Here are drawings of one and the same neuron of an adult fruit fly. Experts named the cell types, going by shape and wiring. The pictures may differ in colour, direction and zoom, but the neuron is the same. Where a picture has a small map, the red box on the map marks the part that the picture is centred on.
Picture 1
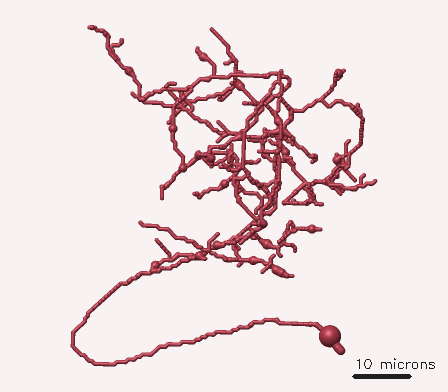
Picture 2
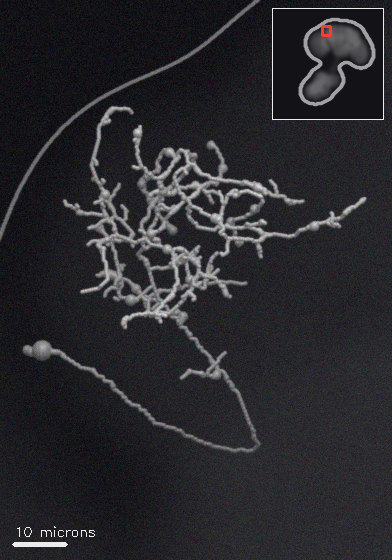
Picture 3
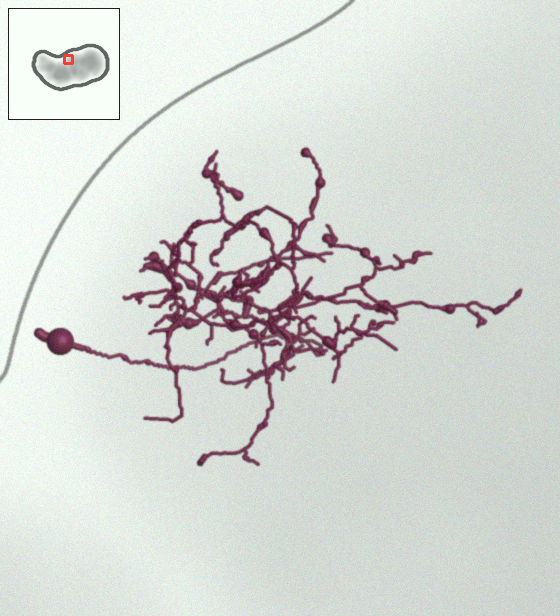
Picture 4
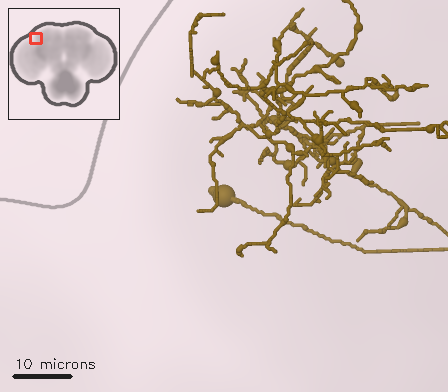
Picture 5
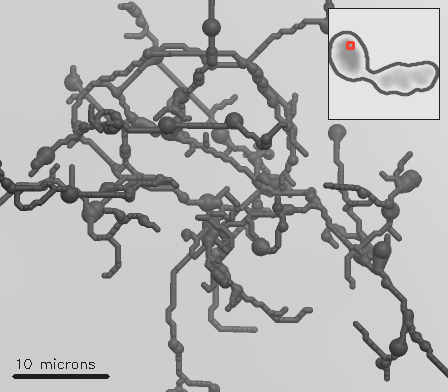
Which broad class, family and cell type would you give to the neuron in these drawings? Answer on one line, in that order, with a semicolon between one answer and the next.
central-brain intrinsic neuron; hemilineage LHp1; CB1850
